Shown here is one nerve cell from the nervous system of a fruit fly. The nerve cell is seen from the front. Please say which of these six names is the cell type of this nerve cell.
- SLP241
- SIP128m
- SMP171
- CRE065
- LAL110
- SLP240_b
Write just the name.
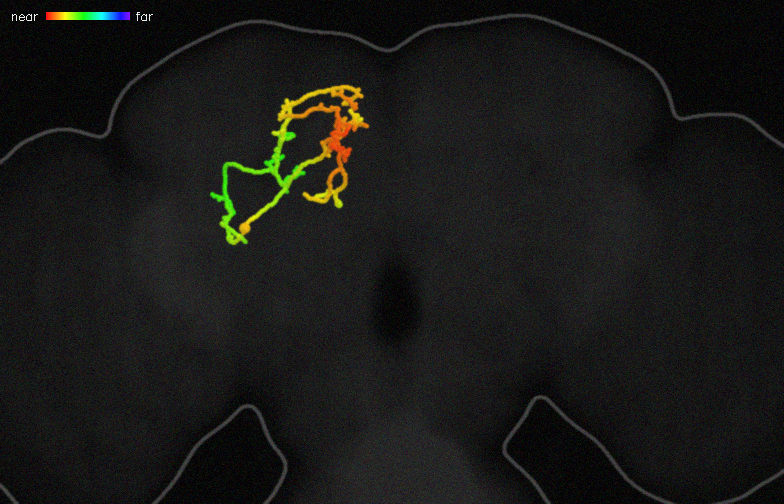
CRE065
